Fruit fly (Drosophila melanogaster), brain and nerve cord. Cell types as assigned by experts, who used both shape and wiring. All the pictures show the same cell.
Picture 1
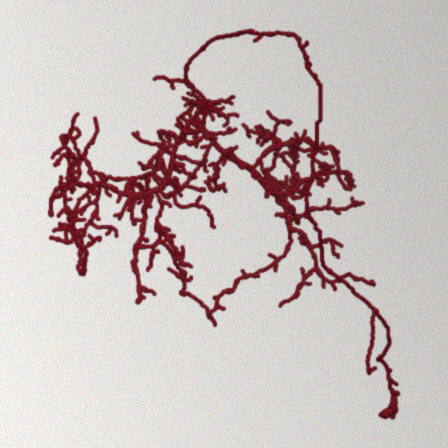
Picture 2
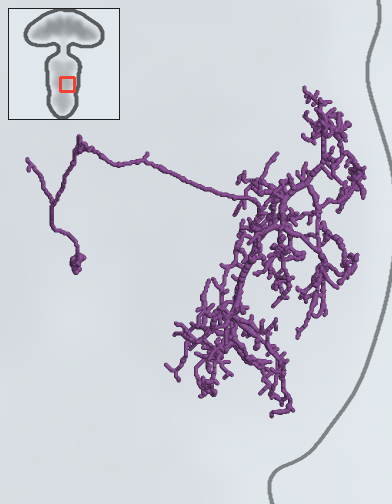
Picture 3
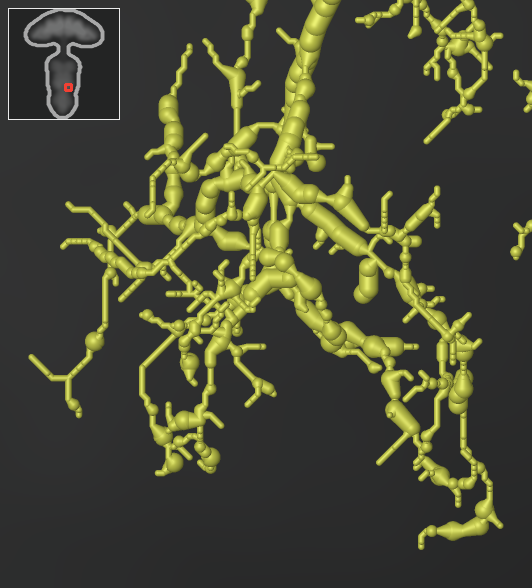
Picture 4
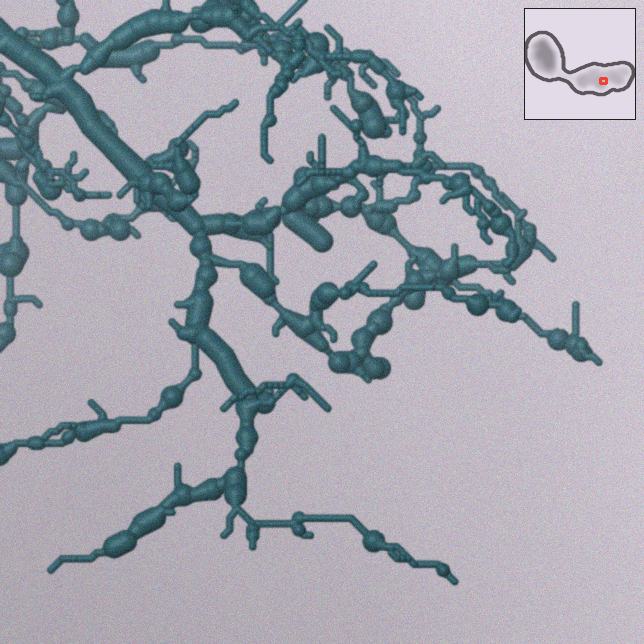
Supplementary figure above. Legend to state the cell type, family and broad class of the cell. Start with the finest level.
IN06B029; hemilineage 06B; nerve-cord intrinsic neuron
